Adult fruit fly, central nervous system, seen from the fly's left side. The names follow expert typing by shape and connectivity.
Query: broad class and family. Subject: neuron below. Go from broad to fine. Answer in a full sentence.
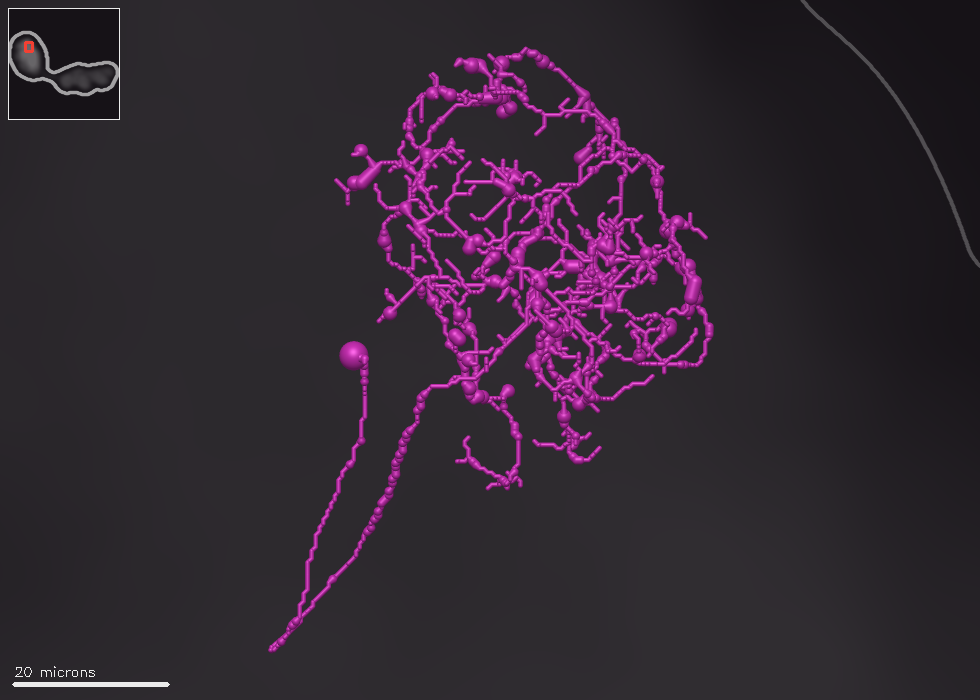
A central-brain intrinsic neuron of hemilineage LHl4_dorsal.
